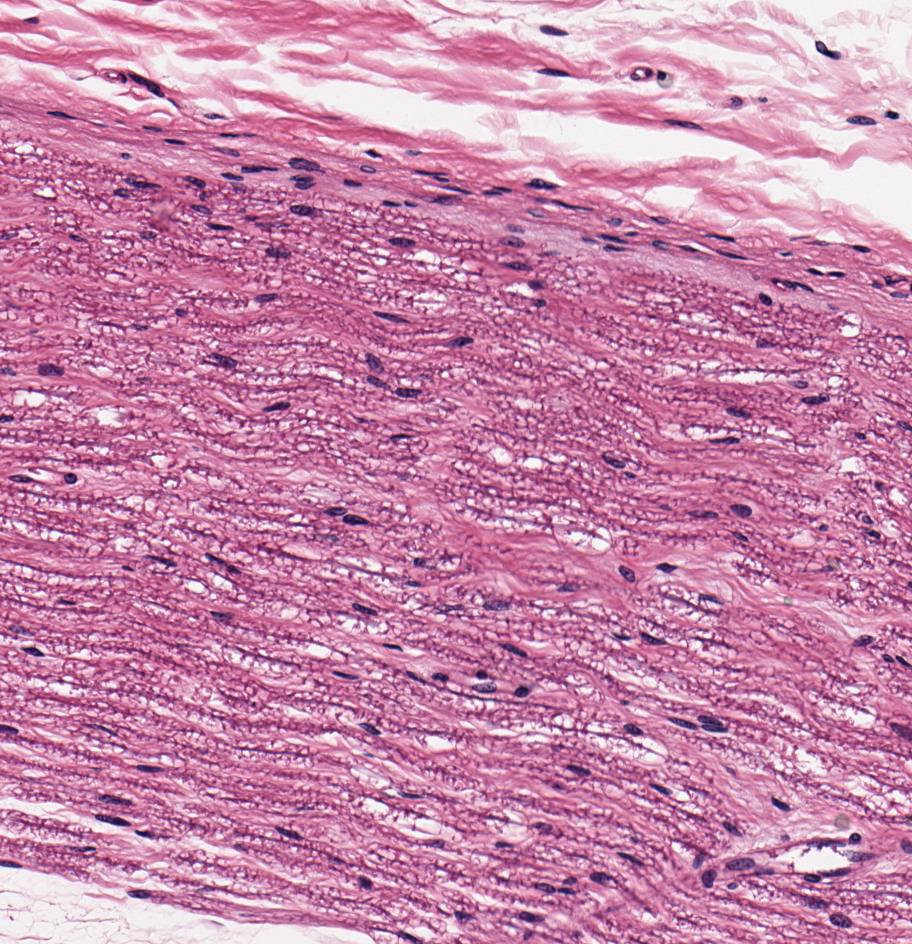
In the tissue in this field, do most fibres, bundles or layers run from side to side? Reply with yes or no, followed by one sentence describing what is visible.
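Yes. A broad band of closely packed parallel fibres fills most of the field and runs roughly from left to right.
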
